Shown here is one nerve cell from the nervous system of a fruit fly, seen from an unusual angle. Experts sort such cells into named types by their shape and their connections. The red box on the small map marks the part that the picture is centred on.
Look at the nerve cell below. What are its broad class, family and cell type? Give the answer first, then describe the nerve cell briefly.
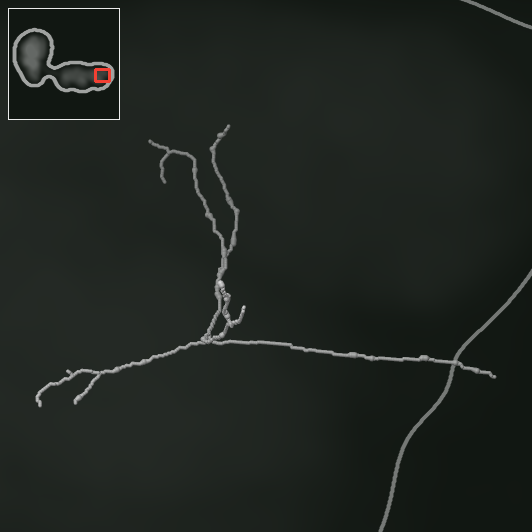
It is a sensory neuron entering the nerve cord. The name of its family is class mechanosensory proprioceptive. It is of cell type SNpp50. No cell body is drawn. It has a dozen or fewer branch ends.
